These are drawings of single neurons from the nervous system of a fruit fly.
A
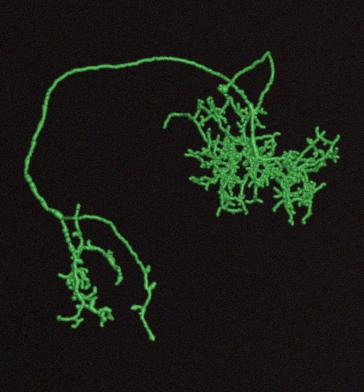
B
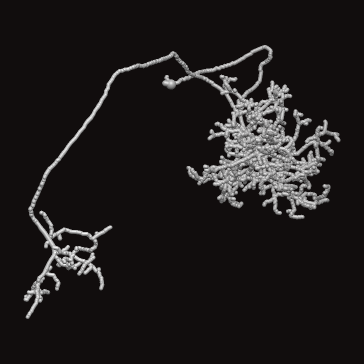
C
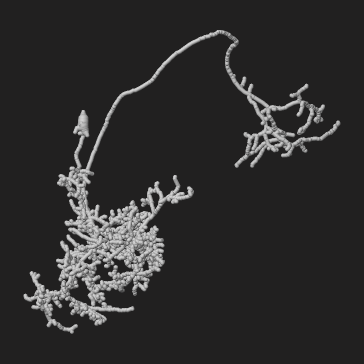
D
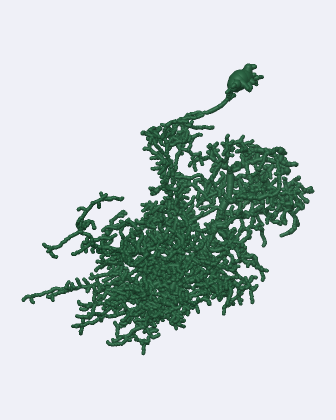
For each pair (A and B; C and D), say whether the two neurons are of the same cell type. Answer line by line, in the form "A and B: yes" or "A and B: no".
A and B: yes
C and D: no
